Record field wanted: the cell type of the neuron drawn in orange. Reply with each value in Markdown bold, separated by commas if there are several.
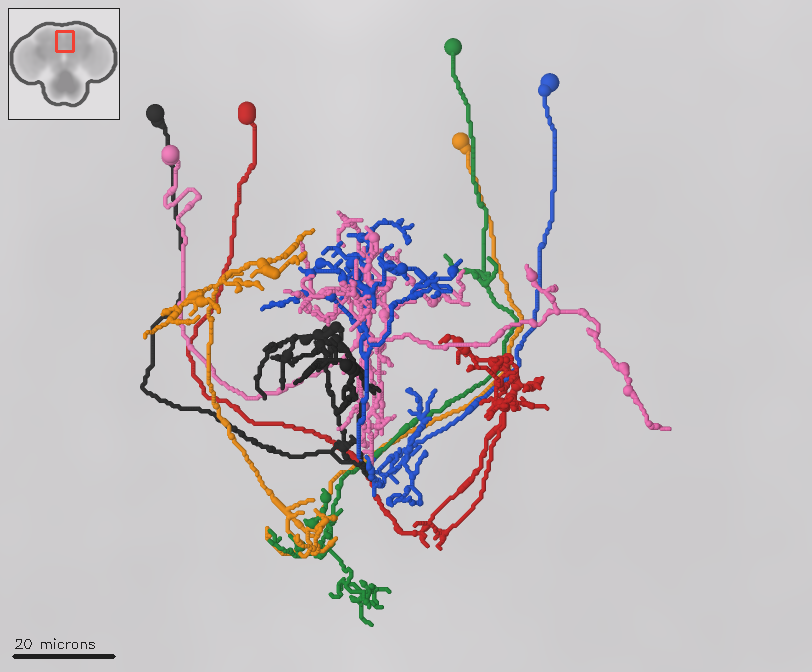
**vDeltaA_b**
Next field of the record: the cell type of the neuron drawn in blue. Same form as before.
**vDeltaC**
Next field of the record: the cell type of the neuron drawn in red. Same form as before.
**vDeltaK**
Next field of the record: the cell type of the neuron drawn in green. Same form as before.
**PFNp_d**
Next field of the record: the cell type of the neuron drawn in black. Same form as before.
**vDeltaL**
